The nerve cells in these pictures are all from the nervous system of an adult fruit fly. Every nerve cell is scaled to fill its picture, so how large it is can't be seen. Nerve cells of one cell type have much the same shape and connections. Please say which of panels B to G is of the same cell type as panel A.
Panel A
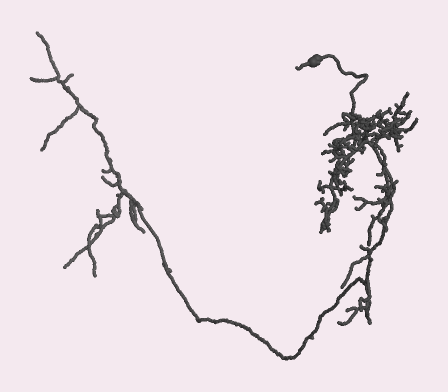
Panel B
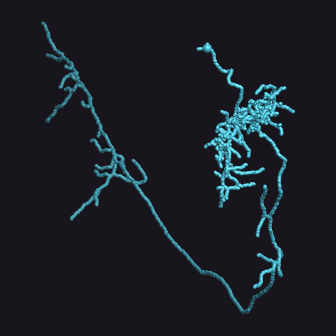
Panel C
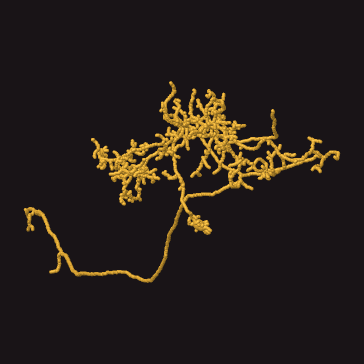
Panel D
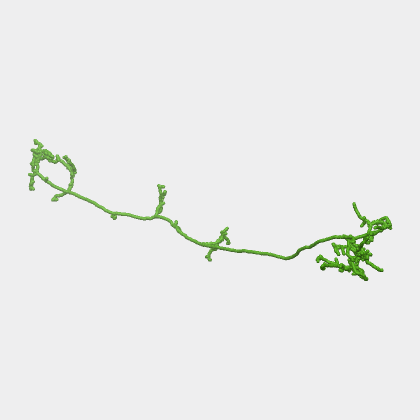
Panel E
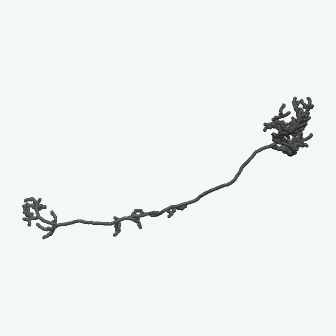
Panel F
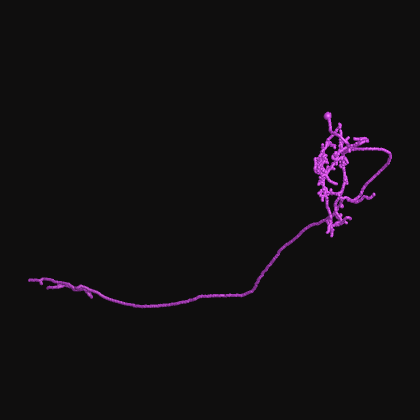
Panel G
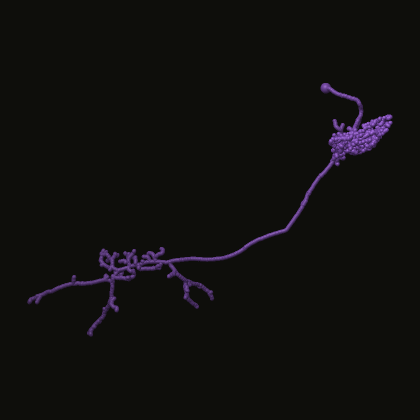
Panel B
